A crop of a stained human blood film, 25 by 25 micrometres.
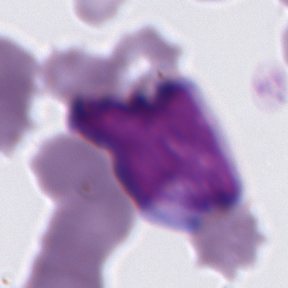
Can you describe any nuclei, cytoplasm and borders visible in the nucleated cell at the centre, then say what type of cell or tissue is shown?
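Throughout its main mass the chromatin is deep reddish-purple. Rather than forming separate dark clumps, it appears streaked, with paler lines running through it. Near the middle of its upper edge, the stained mass has a notch. Along the lower edge of the cell lies a paler, bluish-lilac streaked zone. This is a myeloblast.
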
